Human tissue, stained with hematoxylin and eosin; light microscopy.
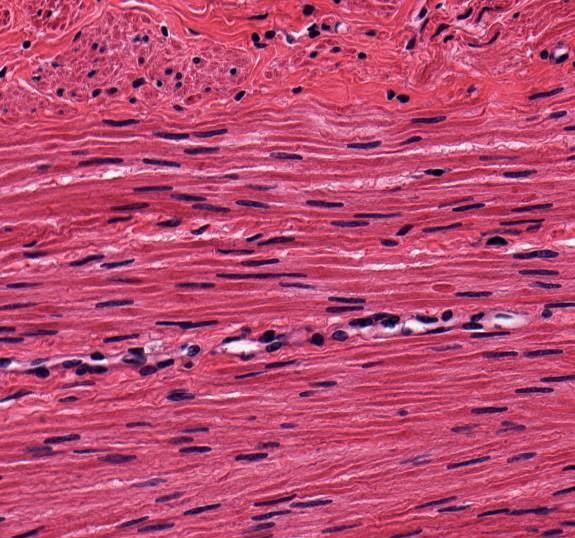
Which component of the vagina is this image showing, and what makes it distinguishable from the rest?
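Smooth muscle fills most of this field as closely packed fibres of a strong uniform pink, running in parallel from left to right. Among them lie dark, elongated, blunt-ended nuclei set lengthwise along the fibres.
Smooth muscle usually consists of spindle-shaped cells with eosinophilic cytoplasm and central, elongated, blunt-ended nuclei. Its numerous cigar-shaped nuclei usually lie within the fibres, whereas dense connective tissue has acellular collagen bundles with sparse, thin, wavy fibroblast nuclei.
No epithelium, glands or fat cells appear anywhere in the field.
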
